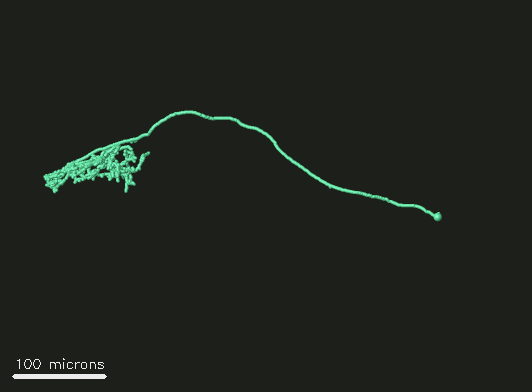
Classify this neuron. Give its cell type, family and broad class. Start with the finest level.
IN06B040; hemilineage 06B; nerve-cord intrinsic neuron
